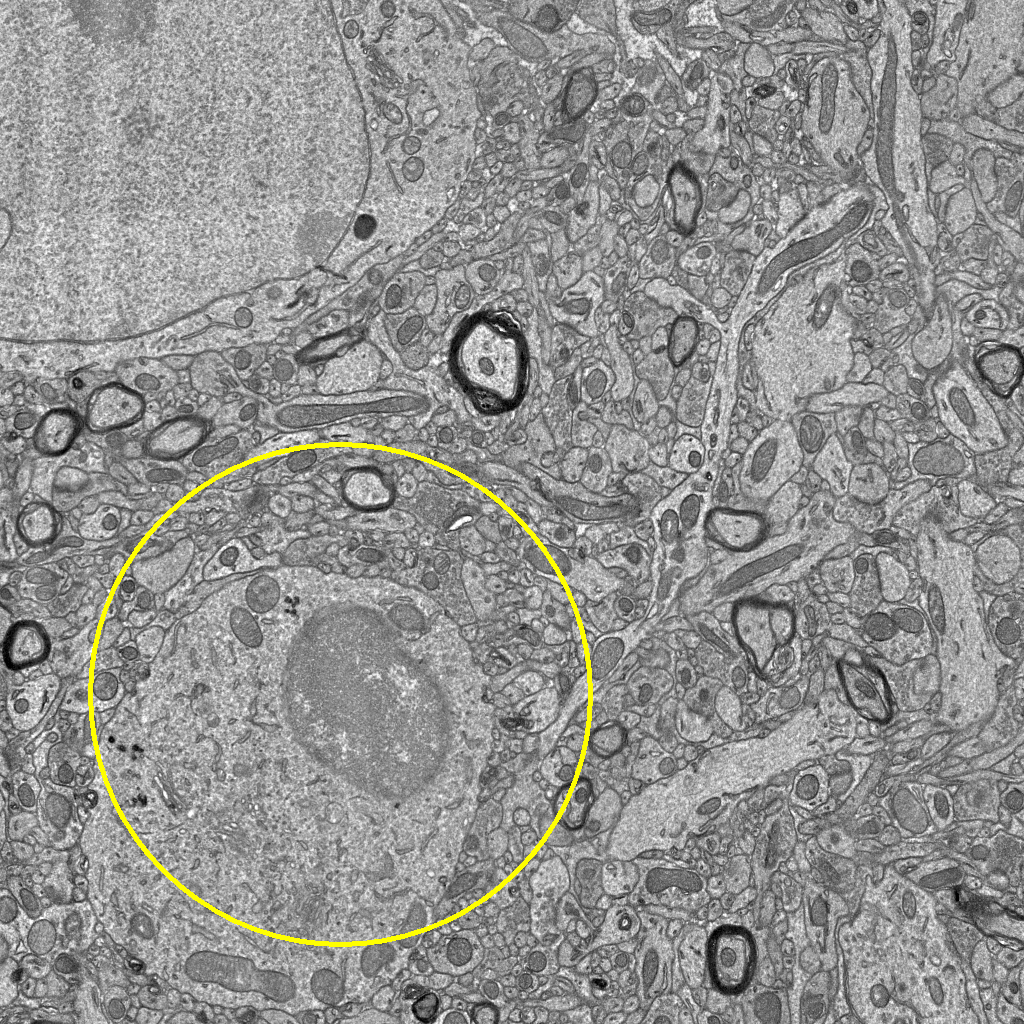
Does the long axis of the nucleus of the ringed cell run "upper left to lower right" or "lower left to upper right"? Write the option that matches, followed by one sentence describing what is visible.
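Upper left to lower right. The nucleus is oval, lies wholly within the picture, and its long axis runs from upper left to lower right.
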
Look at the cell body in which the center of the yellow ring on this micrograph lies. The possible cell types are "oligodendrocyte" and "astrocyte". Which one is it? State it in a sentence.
The cell at the middle of the ring is an oligodendrocyte.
